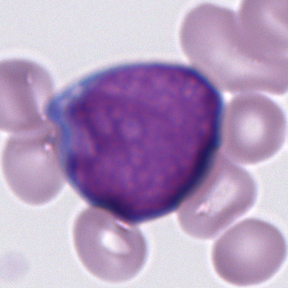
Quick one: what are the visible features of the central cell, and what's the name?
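Look for an irregular, somewhat angular outline rather than a round one. Inside sits a single unlobed nucleus whose chromatin is finely stippled and evenly spread, with no coarse dark clumps. The cytoplasm forms a thin blue rim. The cell is a myeloblast.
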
